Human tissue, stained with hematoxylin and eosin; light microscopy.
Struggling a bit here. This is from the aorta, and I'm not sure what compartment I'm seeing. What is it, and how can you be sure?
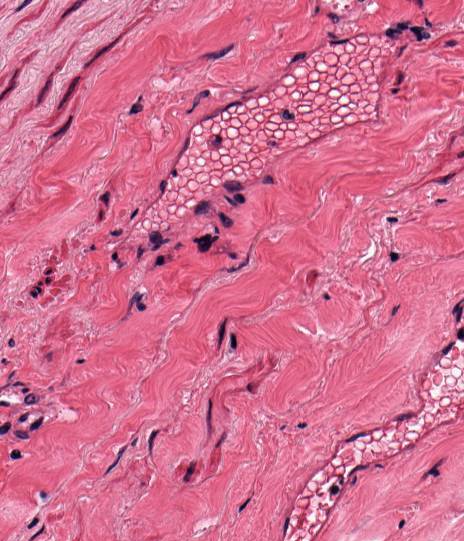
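I'd say this is the tunica adventitia. Dense, deeply eosinophilic collagen fills most of the field, and the few nuclei between its bundles are dark and mostly elongated.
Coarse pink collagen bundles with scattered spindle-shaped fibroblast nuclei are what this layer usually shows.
Then there's an elongated band of many small, round, clear spaces in a honeycomb arrangement in the upper middle, and a narrower band of similar spaces at the lower right edge.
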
